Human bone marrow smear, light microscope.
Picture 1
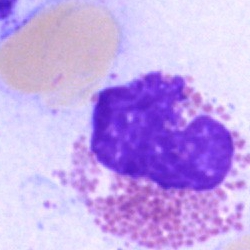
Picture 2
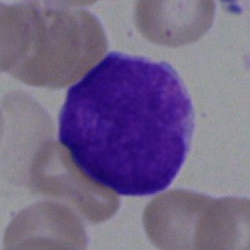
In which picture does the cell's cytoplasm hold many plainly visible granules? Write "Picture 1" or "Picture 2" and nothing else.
Picture 1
